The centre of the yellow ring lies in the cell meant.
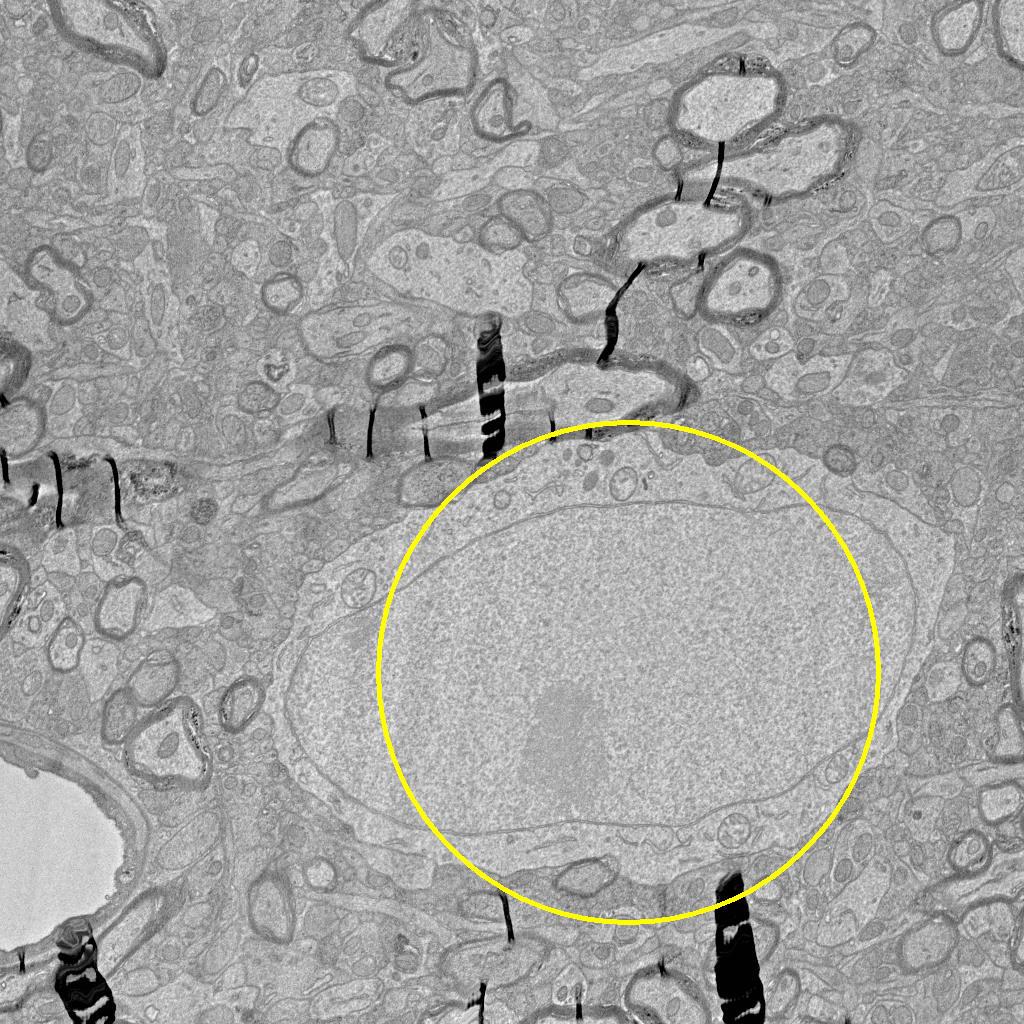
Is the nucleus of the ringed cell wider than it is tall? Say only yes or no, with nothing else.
Yes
